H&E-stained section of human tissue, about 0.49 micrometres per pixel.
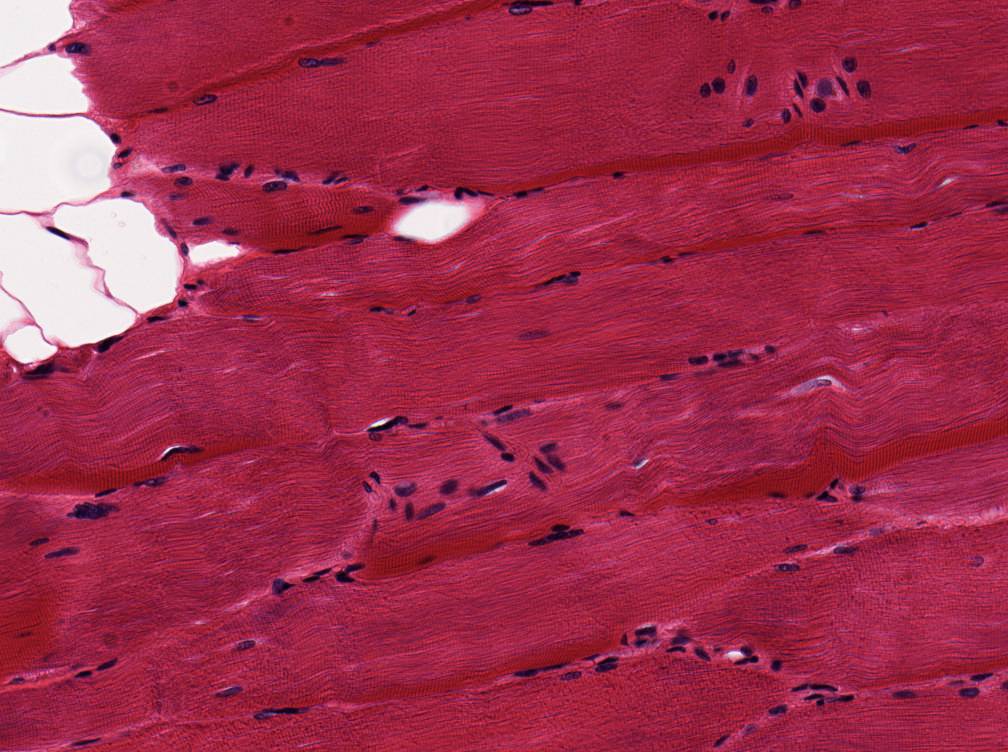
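Skeletal muscle. Fibres: long and unbranched, lying side by side and running roughly horizontally across the whole field. Nuclei: dark, flattened and elongated, placed at the fibre edges. Cytoplasm: a deep, even red. Between fibres: small groups of dark nuclei in a few places, such as near the upper right and the centre.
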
